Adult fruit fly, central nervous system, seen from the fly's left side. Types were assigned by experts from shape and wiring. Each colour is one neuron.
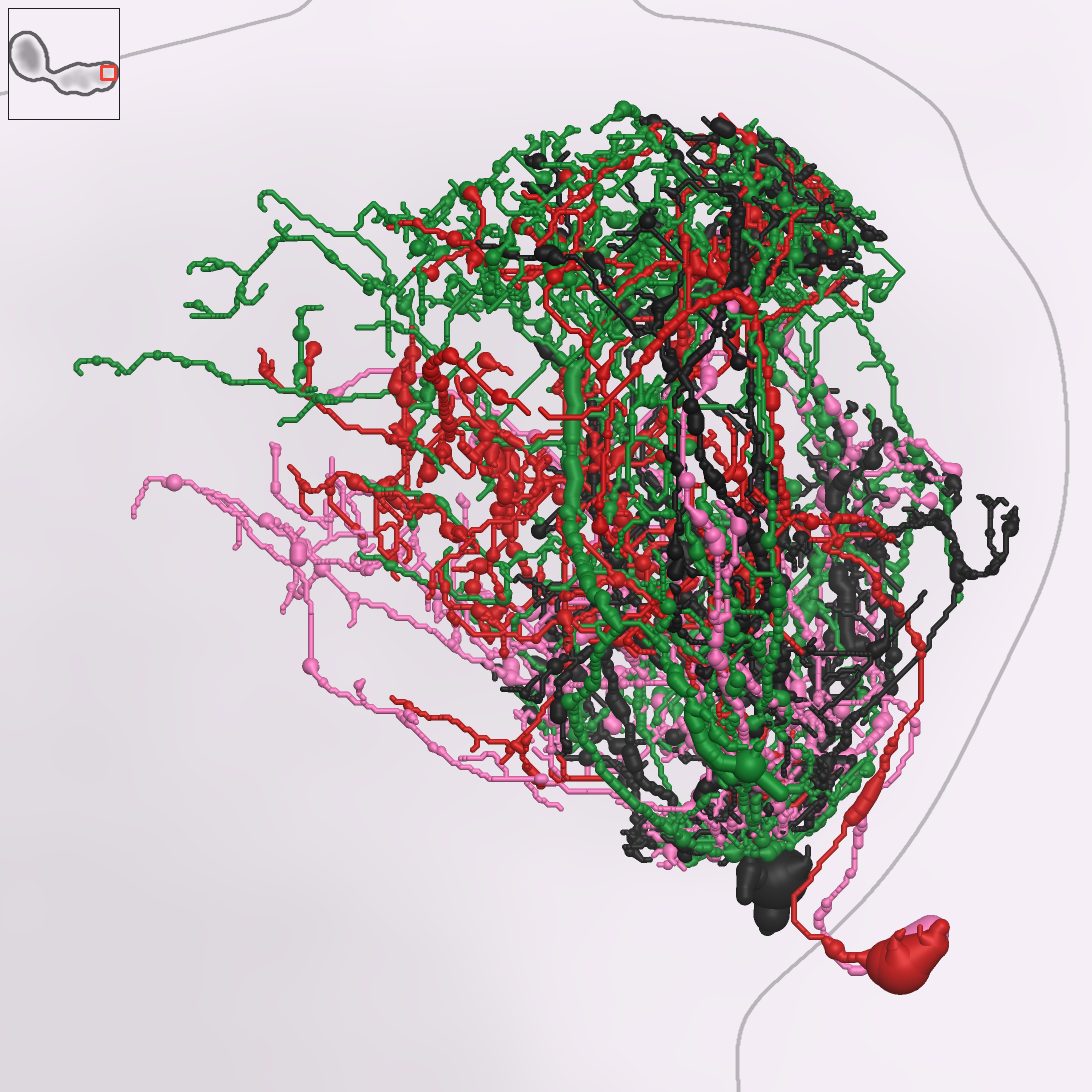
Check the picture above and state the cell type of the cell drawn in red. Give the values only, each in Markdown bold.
**INXXX279**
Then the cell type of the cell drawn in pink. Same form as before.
**INXXX302**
